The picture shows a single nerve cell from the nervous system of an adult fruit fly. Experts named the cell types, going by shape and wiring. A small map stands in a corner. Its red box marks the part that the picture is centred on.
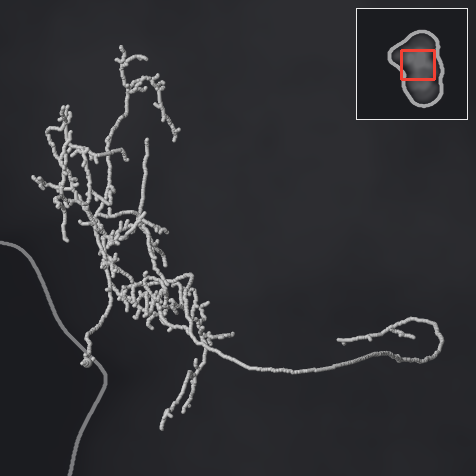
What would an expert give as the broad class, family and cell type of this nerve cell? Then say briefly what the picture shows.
This is a central-brain intrinsic neuron. Its family is hemilineage SMPpm1. The cell type is SMP459. The cell body can be seen at the lower left of the picture. The picture shows dozens of branch ends.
